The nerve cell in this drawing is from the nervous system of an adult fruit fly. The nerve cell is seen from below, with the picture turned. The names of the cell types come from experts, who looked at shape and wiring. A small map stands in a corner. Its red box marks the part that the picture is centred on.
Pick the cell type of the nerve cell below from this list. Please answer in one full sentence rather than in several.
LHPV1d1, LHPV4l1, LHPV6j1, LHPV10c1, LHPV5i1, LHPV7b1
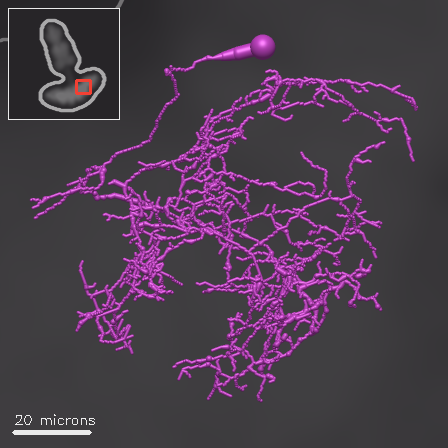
This nerve cell is of the type LHPV4l1.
